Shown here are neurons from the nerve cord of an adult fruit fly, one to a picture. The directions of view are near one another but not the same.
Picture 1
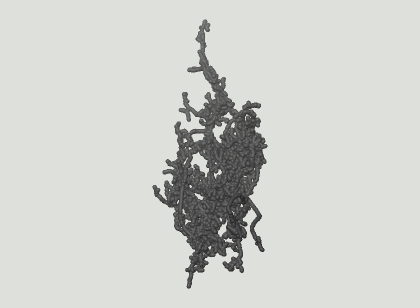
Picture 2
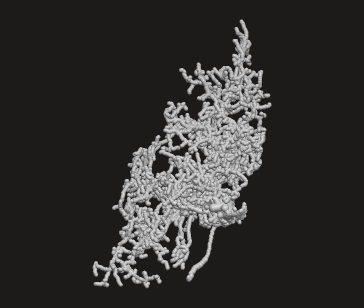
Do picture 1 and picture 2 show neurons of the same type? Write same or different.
same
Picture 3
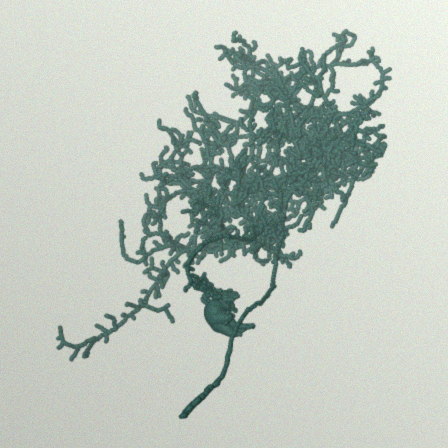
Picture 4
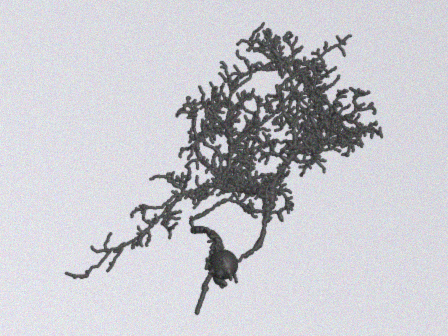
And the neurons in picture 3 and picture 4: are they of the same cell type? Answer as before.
same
